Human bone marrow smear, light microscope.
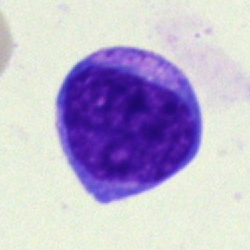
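Blast at centre. Notice how this rounded cell tapers to a blunt point at its lower left. Its dark purple chromatin is blotched with paler patches. A few fine purple granules lie above the nucleus; the blue cytoplasmic rim is widest along the top.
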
